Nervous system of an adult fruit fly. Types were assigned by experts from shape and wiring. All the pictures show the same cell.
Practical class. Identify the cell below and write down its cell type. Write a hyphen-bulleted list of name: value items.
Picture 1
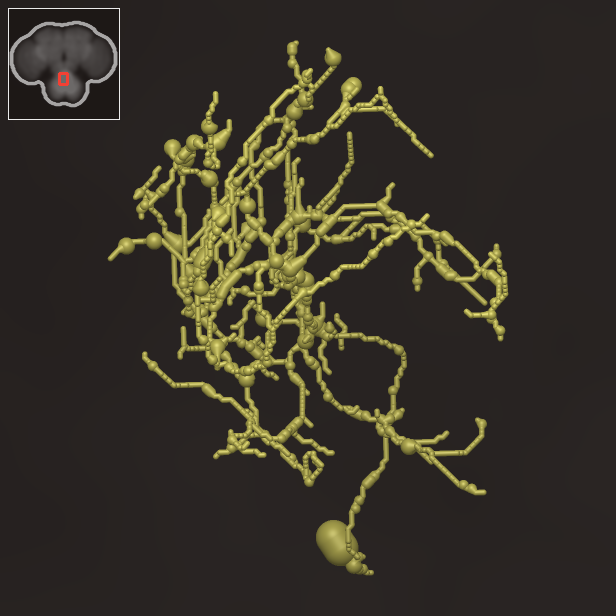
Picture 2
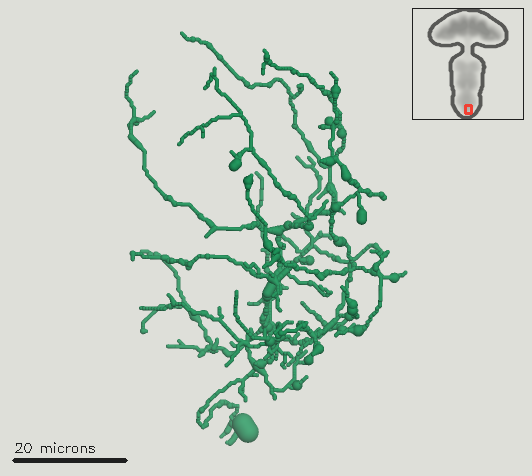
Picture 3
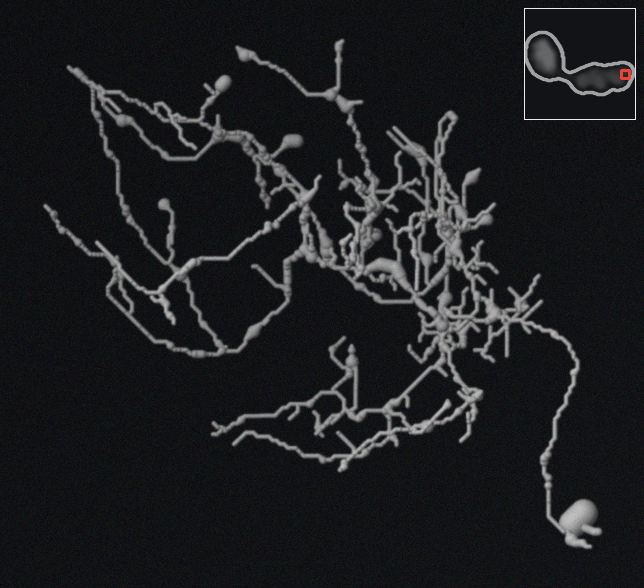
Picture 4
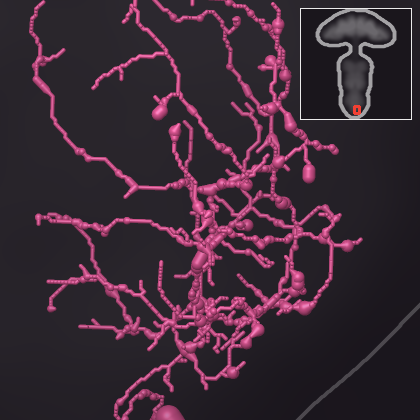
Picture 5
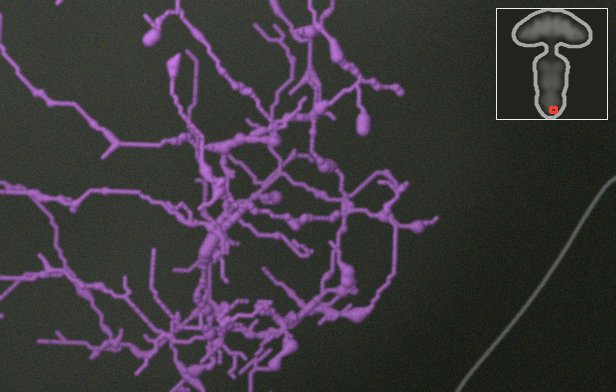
- cell type: INXXX431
